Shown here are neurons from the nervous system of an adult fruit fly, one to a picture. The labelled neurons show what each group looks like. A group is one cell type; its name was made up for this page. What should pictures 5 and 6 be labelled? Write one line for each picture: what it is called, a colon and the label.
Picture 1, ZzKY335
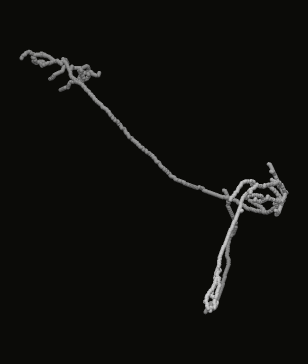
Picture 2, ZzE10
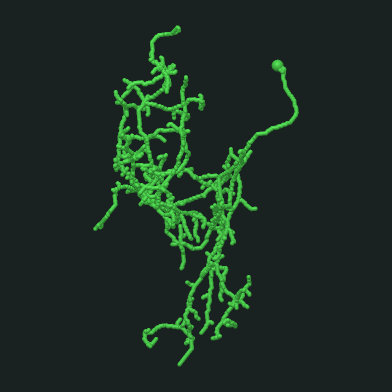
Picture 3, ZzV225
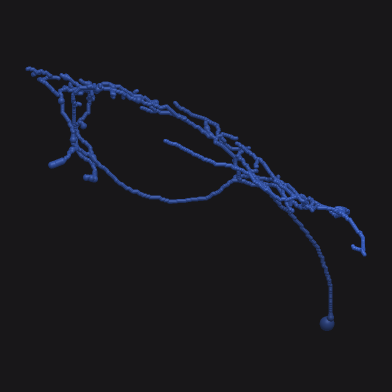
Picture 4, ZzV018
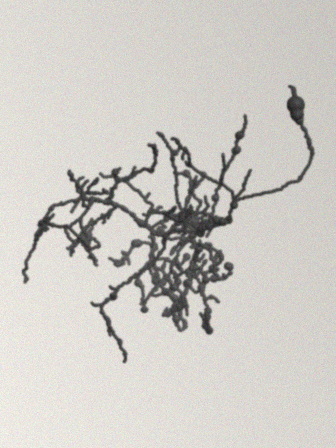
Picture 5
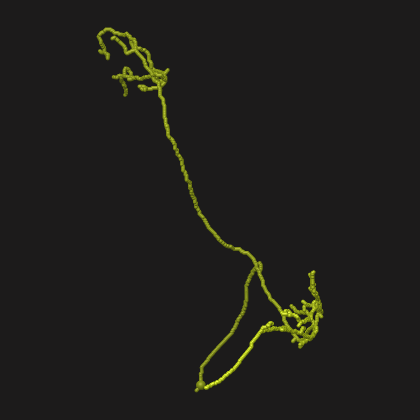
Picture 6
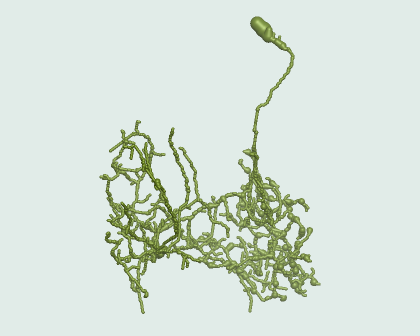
5: ZzKY335
6: ZzE10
